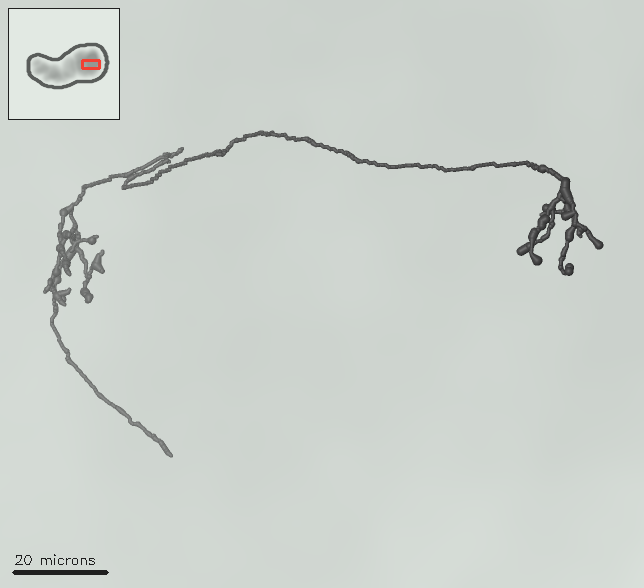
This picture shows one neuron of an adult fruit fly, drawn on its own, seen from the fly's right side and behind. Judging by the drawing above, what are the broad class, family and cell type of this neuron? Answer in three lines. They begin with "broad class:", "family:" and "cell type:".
broad class: sensory neuron entering the brain
family: class olfactory
cell type: ORN_DL2v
